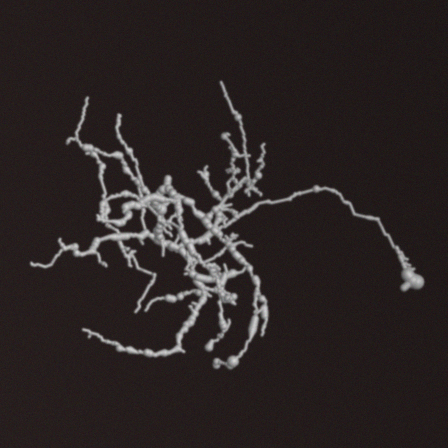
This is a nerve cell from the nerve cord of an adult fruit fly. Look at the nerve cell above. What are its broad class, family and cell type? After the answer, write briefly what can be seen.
This is a nerve-cord intrinsic neuron. Its family is hemilineage 13B. The cell type is IN13B032. The picture shows dozens of branch ends. As drawn here it is wider than it is tall.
